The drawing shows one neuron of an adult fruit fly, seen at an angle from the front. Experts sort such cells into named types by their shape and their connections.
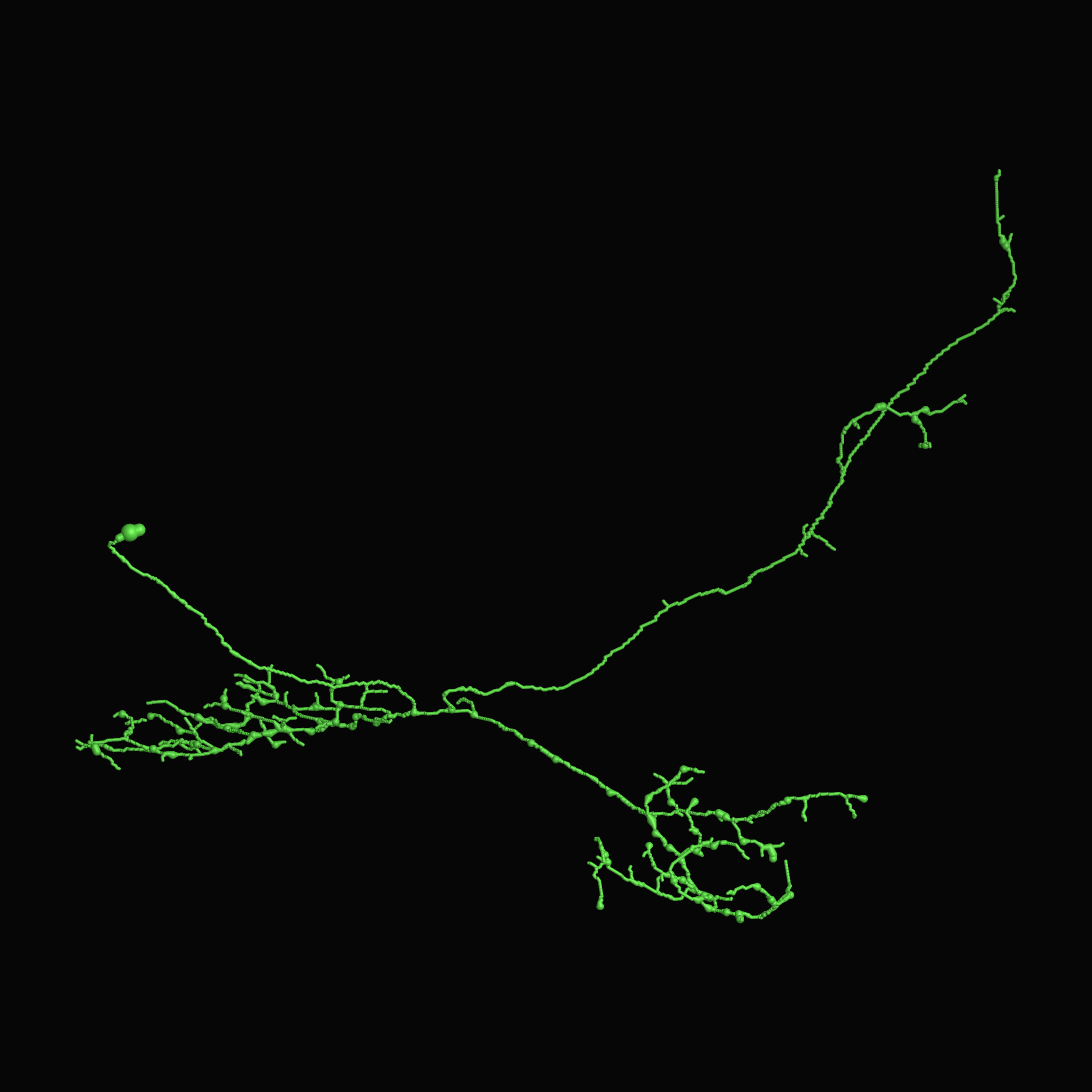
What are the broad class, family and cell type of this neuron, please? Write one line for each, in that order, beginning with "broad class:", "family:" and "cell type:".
broad class: nerve-cord intrinsic neuron
family: hemilineage 09B
cell type: IN09B045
